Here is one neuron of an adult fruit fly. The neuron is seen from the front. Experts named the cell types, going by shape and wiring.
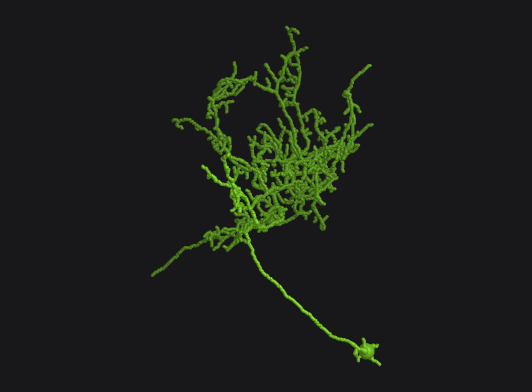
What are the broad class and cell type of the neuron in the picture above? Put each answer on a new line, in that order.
central-brain intrinsic neuron
WED008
